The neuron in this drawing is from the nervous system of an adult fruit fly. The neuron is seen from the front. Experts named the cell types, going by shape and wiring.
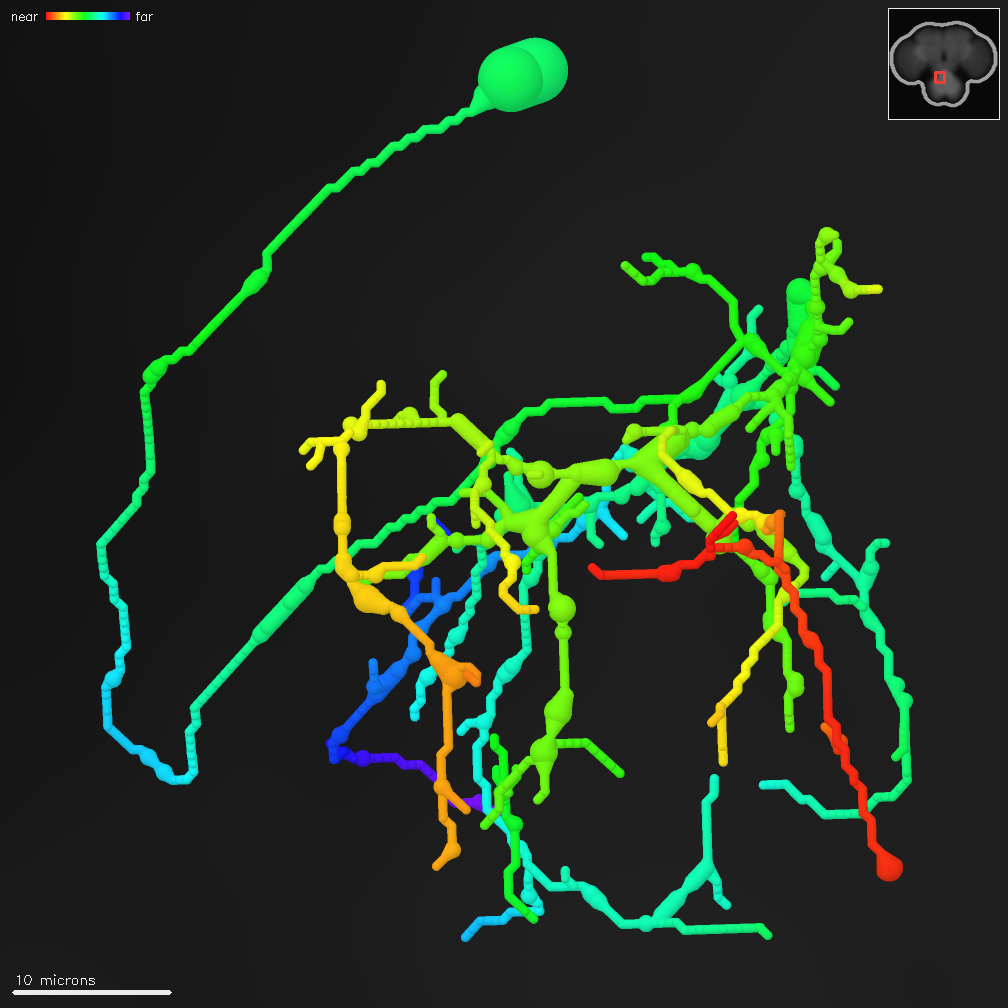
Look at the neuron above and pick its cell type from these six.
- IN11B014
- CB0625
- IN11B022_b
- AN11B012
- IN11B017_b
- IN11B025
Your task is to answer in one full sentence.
It is to cell type IN11B022_b that the neuron belongs.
